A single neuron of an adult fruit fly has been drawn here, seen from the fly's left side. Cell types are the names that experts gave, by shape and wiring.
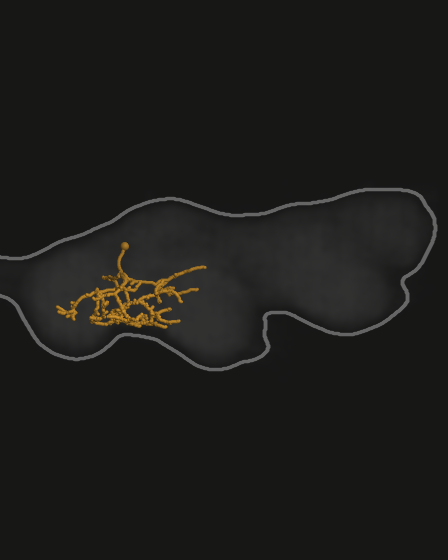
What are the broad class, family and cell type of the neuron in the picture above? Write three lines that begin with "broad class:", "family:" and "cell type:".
broad class: nerve-cord intrinsic neuron
family: hemilineage 11A
cell type: IN11A014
